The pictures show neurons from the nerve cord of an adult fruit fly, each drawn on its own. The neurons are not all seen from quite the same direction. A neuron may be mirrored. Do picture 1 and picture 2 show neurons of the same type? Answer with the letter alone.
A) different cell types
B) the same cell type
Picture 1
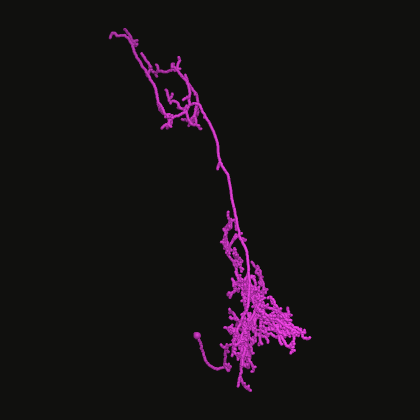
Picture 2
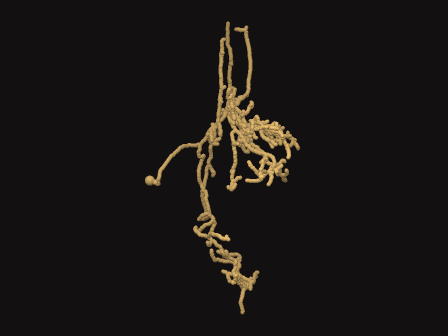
A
